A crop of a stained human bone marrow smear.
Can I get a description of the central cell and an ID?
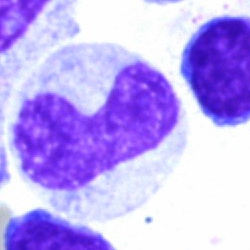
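I see a roughly round, smooth outline. The nucleus is kidney-shaped, a deep notch entering from its upper edge. Around it the cytoplasm is abundant and pale greyish-blue, and I find no distinct vacuoles. What we have here is a band neutrophil.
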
